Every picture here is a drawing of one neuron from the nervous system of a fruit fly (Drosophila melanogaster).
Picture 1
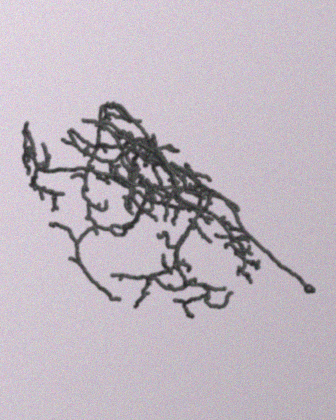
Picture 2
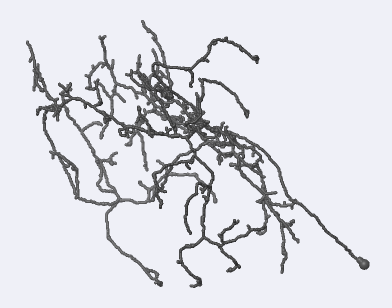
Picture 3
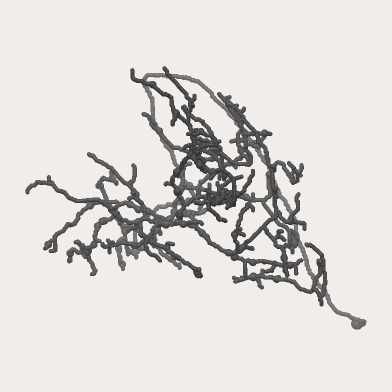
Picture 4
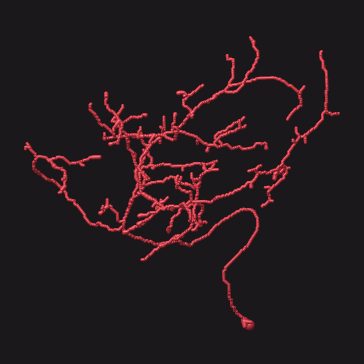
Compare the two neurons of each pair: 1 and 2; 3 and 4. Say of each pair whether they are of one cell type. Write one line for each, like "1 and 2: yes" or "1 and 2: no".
1 and 2: yes
3 and 4: yes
